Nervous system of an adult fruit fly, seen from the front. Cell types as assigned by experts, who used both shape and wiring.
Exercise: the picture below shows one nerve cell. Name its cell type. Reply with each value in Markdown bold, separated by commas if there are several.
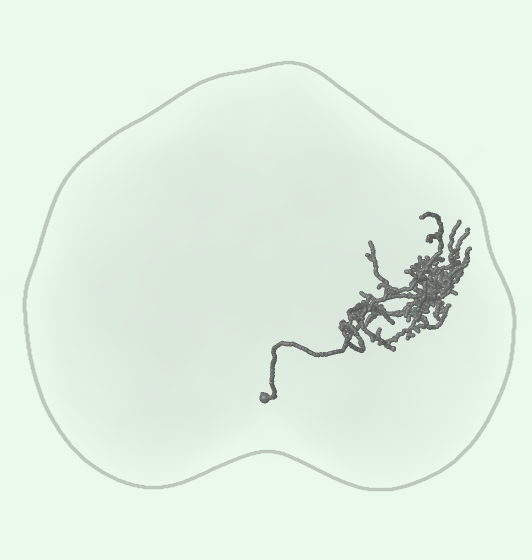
**IN14A032**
